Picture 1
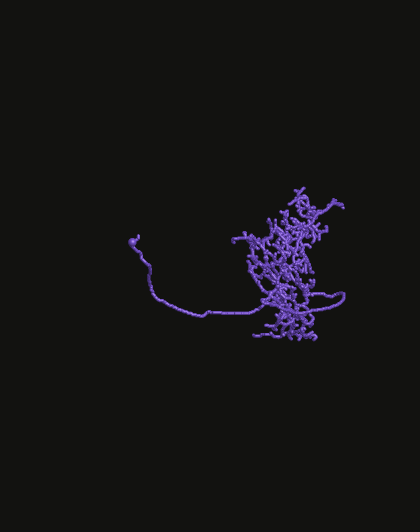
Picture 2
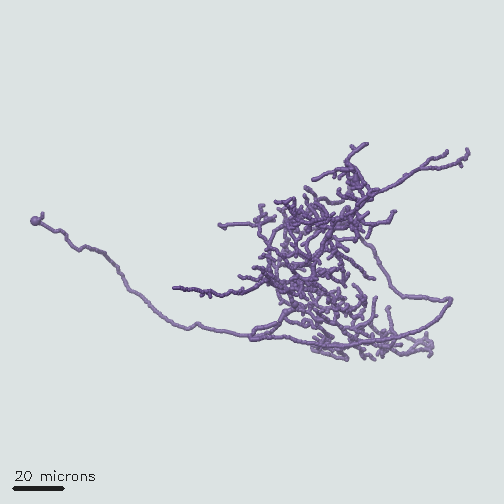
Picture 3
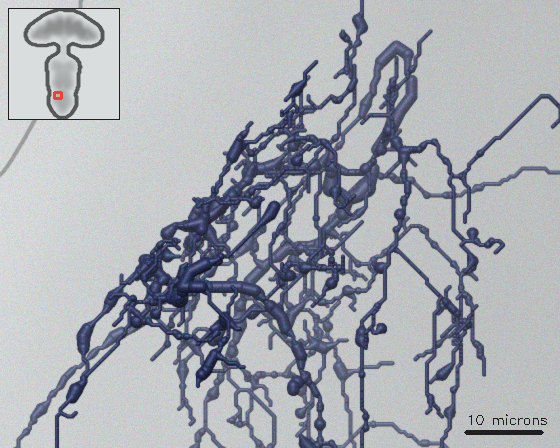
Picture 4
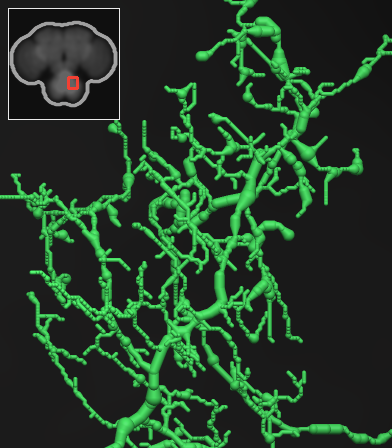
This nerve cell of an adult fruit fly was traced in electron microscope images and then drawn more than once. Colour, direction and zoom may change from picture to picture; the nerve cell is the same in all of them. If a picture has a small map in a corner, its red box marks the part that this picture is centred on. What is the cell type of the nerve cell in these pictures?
IN01A037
